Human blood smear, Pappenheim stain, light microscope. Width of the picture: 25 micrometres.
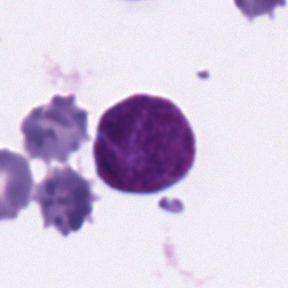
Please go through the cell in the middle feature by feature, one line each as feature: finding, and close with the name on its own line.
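Outline: smooth and roundish
Cell diameter: about 9 micrometres
Nucleus: round, about 9 micrometres across
Nuclear share: about 90% of the cell's area
Cytoplasm: at most a very thin rim around the nucleus
Chromatin colour: deep purple throughout
Chromatin pattern: fairly even, no coarse dark clumps
Name: myeloblast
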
